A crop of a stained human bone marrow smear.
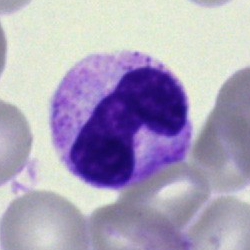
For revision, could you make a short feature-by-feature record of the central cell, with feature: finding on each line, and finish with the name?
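Nucleus shape: curved, elongated band, narrowing near its middle
Nucleus position: diagonal, from lower left toward upper right
Cytoplasm: pale lilac, moderate area around the nucleus, widest at upper left
Granules: small, purple, scattered through the cytoplasm
Name: band neutrophil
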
